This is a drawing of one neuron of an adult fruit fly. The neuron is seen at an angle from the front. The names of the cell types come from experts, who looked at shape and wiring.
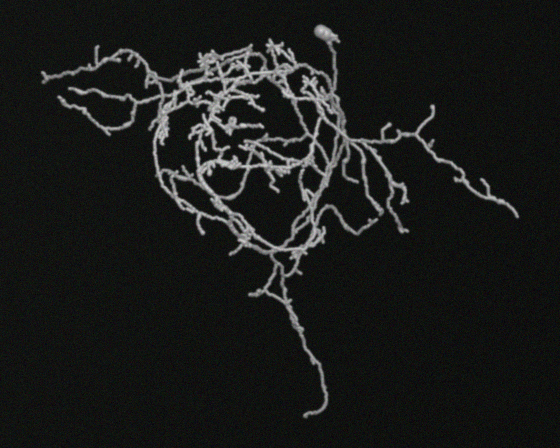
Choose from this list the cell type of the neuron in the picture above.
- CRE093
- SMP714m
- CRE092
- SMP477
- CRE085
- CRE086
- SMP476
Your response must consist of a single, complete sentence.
For this neuron, the cell type is SMP714m.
